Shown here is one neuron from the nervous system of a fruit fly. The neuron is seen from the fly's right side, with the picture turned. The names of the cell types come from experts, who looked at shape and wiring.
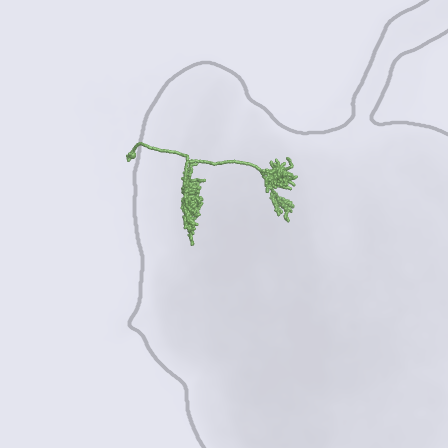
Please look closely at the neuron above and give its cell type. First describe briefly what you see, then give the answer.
In this view it is wider than it is tall. It is an optic-lobe intrinsic neuron. It is of cell type TmY16.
